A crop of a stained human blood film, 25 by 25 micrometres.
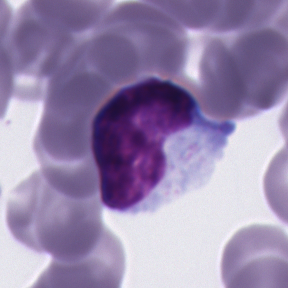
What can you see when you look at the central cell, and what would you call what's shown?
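See how the nucleus is broadly bean-shaped, its indented side facing right toward the cytoplasm? It sits off-centre, filling the left part of the cell. Chromatin's dark purple and coarsely clumped, and a few fine pinkish granules are scattered in the cytoplasm. It's a typical lymphocyte.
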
